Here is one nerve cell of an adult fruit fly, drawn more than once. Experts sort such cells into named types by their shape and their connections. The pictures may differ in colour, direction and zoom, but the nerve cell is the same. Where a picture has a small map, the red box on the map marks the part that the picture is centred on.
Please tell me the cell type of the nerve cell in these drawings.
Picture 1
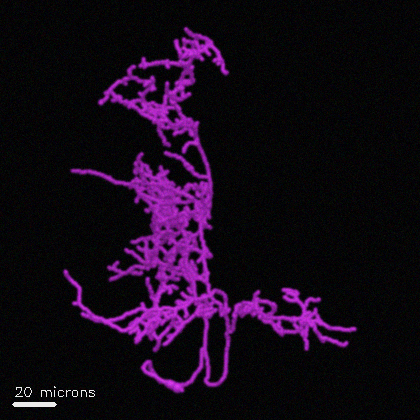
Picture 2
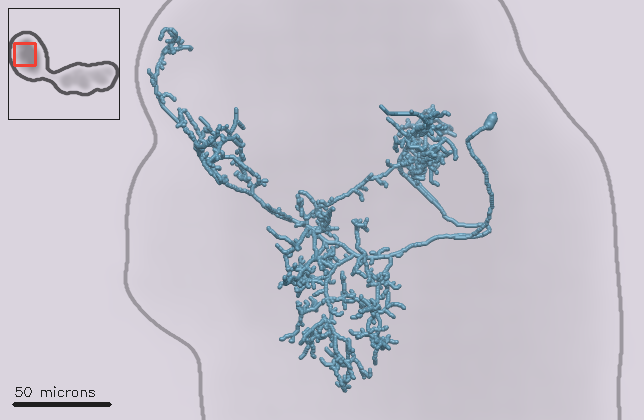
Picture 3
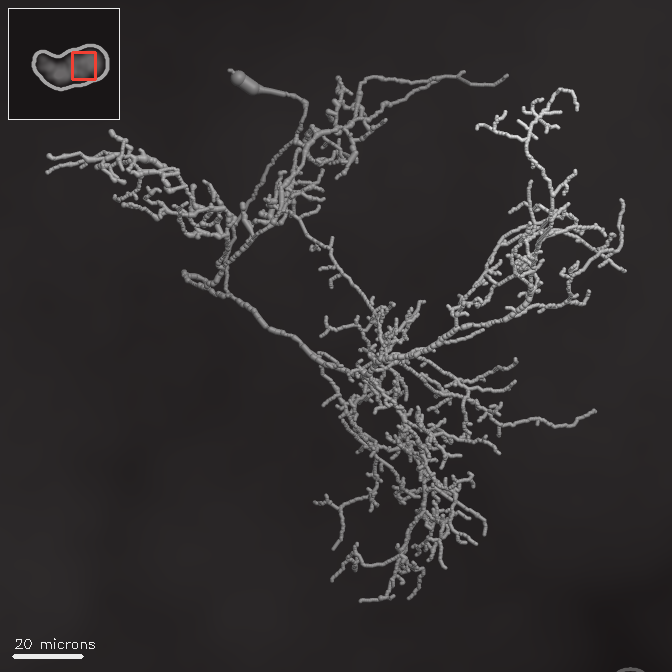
IB064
